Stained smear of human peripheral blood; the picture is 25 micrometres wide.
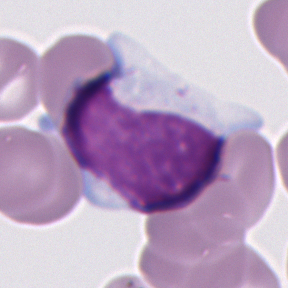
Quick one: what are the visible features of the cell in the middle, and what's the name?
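Cytoplasm very pale greyish blue, without coarse coloured granules. Most of it lies above the nucleus as a broad pale zone. Outline irregular and angular, not round. Large granular lymphocyte.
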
